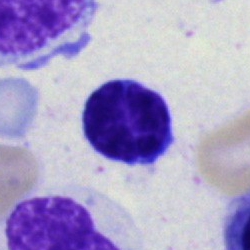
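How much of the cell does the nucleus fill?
Nearly the whole cell.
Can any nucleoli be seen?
No.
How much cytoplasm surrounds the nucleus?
Almost none is visible, and no granules appear in the cell.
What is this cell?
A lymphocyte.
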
